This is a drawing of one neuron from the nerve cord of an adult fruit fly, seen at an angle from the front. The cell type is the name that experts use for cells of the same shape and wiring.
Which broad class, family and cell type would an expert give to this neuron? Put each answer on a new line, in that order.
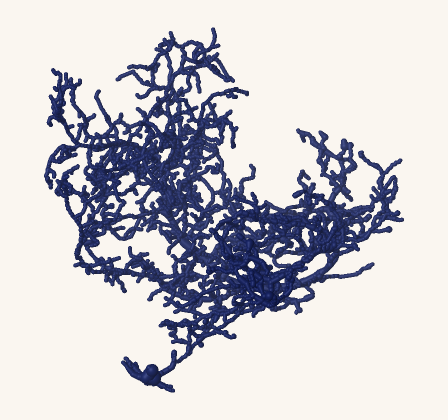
nerve-cord intrinsic neuron
hemilineage 13A
IN13A008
